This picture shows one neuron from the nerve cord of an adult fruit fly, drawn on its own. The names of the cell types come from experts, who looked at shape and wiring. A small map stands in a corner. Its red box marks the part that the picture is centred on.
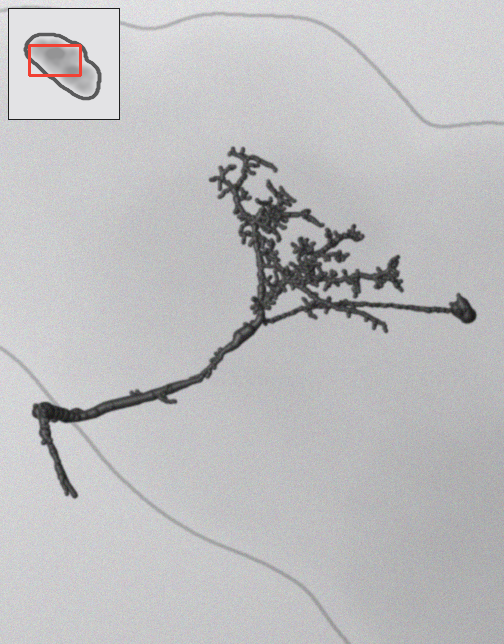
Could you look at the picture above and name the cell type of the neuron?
PSI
